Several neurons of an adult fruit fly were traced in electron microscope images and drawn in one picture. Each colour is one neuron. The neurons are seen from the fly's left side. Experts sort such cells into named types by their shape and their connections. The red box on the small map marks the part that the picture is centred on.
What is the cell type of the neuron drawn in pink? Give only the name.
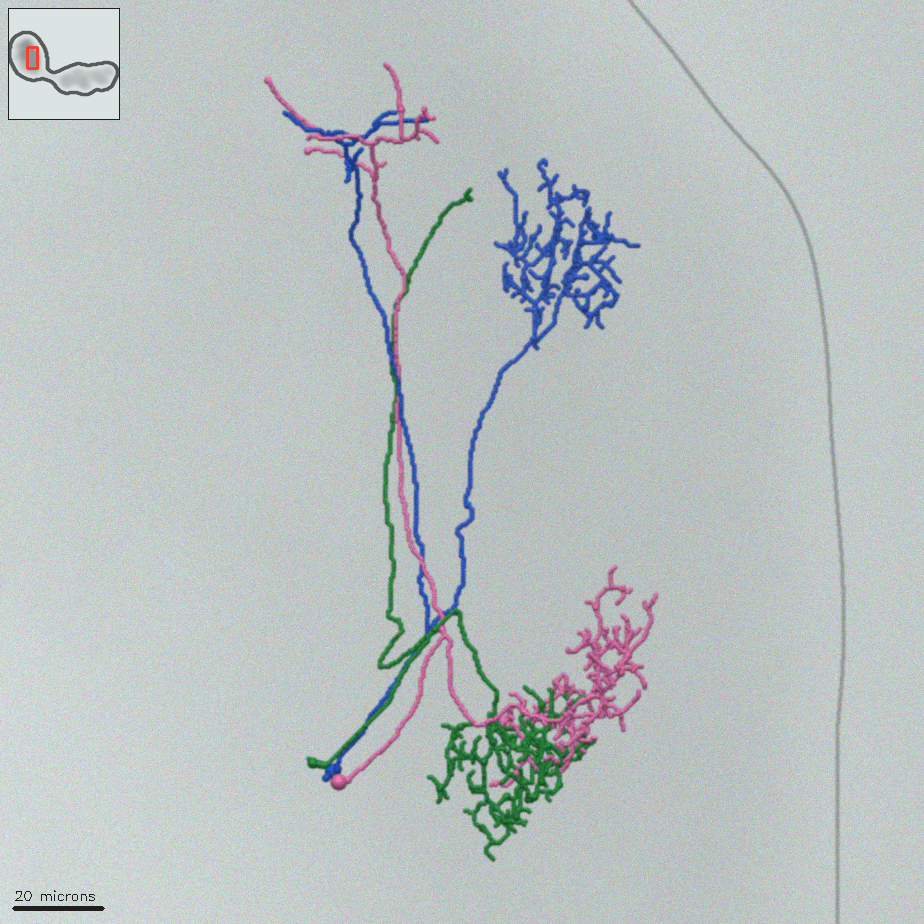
LoVP2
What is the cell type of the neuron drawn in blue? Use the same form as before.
LoVP1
